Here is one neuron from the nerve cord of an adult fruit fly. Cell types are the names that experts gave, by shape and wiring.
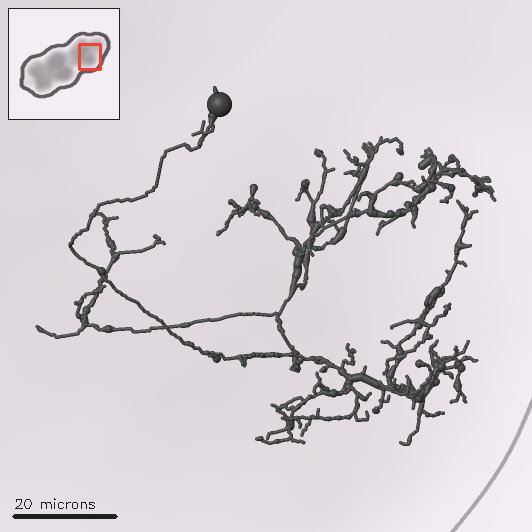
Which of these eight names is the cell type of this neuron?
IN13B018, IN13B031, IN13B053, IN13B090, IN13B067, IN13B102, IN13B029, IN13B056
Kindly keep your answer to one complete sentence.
The cell type designation of this neuron is IN13B090.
